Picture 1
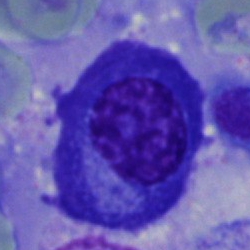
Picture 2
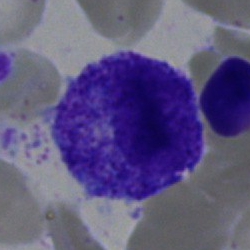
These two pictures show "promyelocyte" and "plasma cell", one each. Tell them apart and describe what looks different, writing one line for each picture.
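Picture 1 – plasma cell. No granules are visible in the cytoplasm.
Picture 2 – promyelocyte. Dense dark purple granules fill the whole cell.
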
